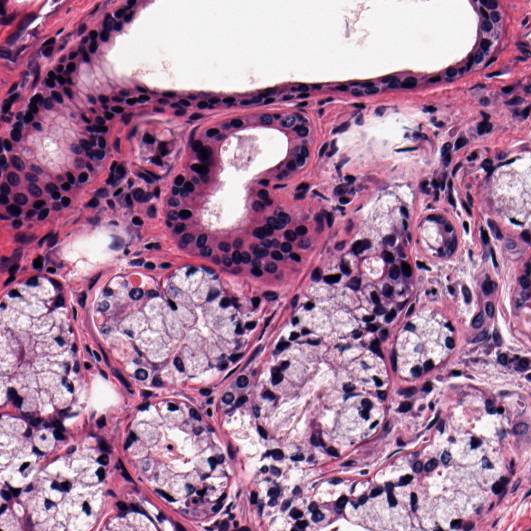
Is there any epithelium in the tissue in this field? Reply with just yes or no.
Yes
